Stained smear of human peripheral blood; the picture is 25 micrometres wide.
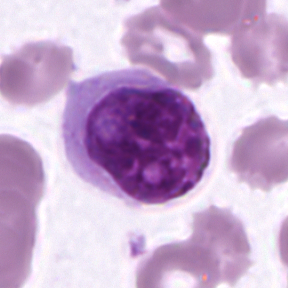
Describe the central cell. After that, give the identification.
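Off-centre nucleus, pushed toward the right side of the cell. Pale round spot within the lower middle part of the nucleus. Cytoplasm without granules or vacuoles. Cell: plasma cell.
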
